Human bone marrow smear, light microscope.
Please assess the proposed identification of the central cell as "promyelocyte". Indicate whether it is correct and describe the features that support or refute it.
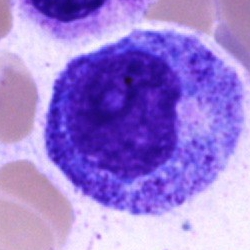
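The chromatin here is finely granular rather than clumped, and the blue cytoplasm forms its widest rim on the right, with many purple granules scattered through it and a pale, granule-poor zone just to the right of the nucleus. Red cells lie along the left side.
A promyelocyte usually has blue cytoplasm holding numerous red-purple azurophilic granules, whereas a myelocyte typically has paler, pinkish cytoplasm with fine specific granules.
Blue cytoplasm crowded with purple granules therefore speaks for promyelocyte and against myelocyte. Promyelocyte holds up, then.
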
